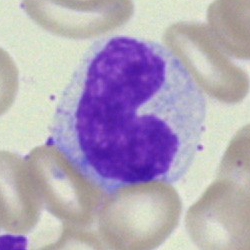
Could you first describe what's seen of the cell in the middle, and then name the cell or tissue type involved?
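Roughly round outline. Nucleus kidney-shaped, deep notch opening to the right. Chromatin dense, dark purple, small paler patches. Cytoplasm pale greyish blue. Band neutrophil.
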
